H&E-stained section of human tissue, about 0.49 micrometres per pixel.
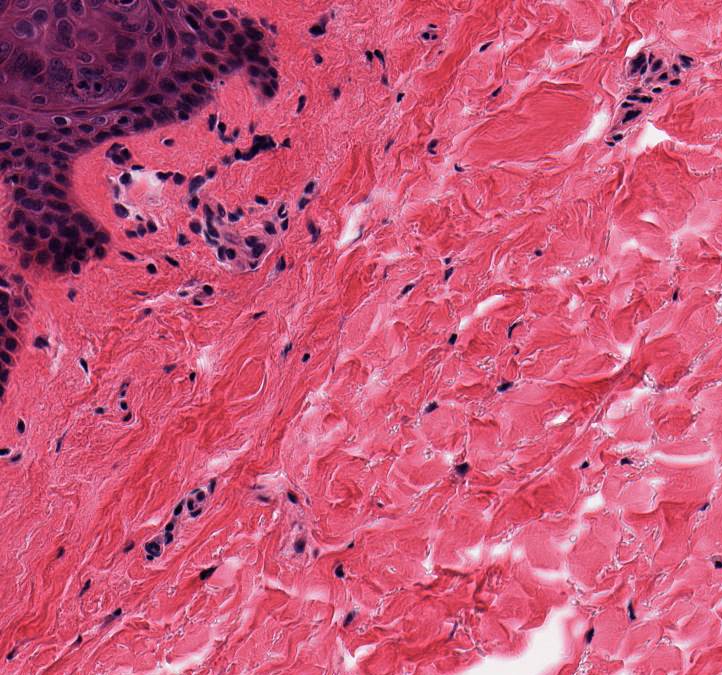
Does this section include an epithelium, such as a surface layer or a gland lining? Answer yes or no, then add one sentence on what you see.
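Yes. Epithelium occupies only the upper-left corner, and the rest of the field is dense pink fibrous stroma.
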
